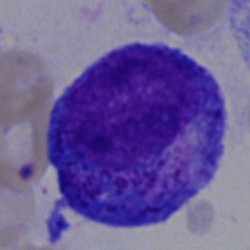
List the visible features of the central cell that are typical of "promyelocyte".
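First I note a round outline with a smooth edge. The chromatin looks fine and evenly granular to me, not coarsely clumped. Dark purple granules are gathered in the lower part of the cell. On the right side, next to the nucleus, a paler zone lies in the cytoplasm. I would name this central cell a promyelocyte.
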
